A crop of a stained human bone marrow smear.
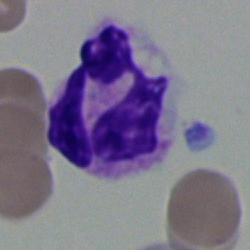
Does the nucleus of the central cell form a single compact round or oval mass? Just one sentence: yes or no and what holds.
No, the nucleus is stretched into a curved band and lacks separate lobes.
